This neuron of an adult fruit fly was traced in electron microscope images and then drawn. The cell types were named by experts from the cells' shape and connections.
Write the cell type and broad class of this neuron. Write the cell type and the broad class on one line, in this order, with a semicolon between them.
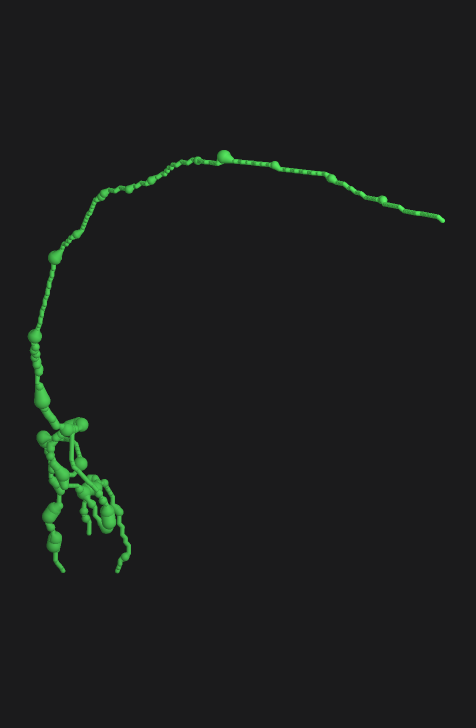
SNxx03; sensory neuron entering the nerve cord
